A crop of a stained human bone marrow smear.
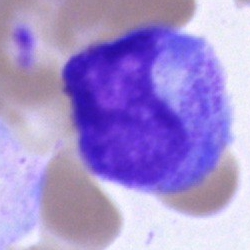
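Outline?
Roughly round; edge slightly irregular at upper left.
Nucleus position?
Fills most of the cell, set toward the left.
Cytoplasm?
A blue crescent along the nucleus's right side, with a pale, nearly clear area at upper right against the nucleus.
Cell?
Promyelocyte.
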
